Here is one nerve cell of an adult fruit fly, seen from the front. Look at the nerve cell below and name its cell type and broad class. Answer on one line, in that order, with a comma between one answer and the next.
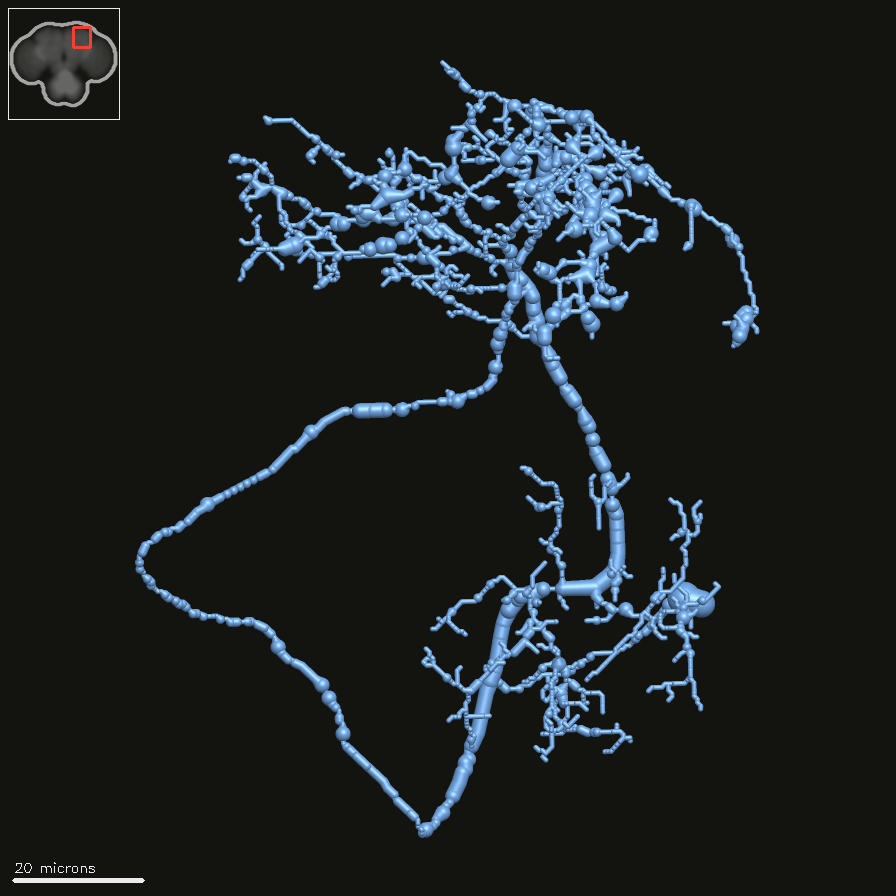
SLP366, central-brain intrinsic neuron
